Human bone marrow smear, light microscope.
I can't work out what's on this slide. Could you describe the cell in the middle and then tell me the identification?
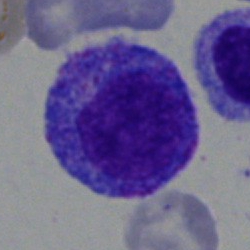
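Looking first at the nucleus, it takes up more than half of the cell, and its chromatin seems fine and fairly even, with no coarse dark clumps. The band of cytoplasm is wider on the left than on the right, and fine purplish-red granules are scattered through it. This is a promyelocyte.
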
